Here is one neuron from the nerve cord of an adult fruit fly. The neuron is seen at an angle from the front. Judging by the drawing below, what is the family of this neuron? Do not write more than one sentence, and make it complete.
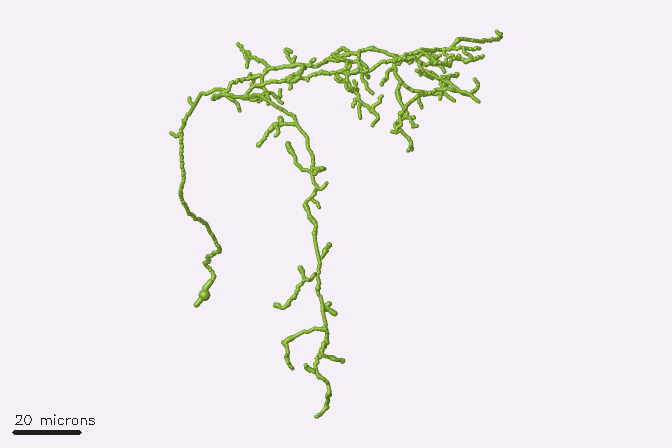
The family that includes this neuron is hemilineage 03B.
